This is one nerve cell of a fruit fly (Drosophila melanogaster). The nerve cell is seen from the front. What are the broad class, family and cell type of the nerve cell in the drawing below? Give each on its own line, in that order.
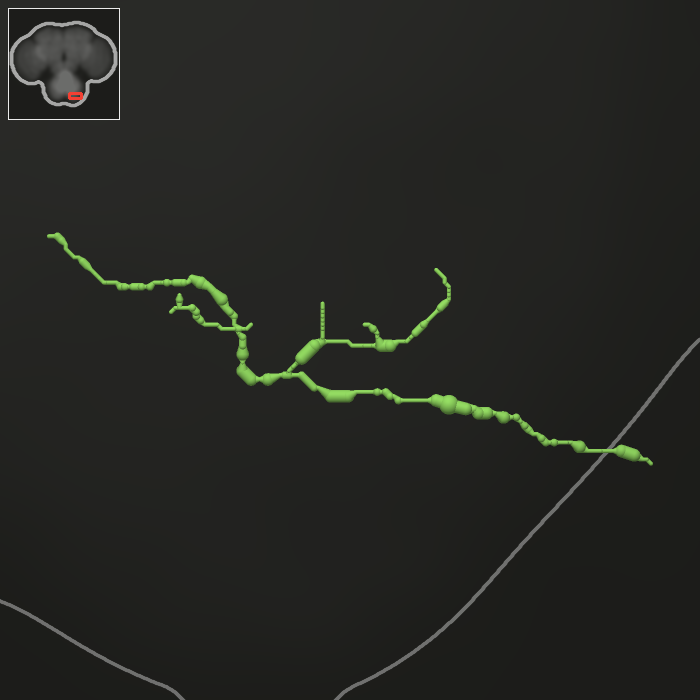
sensory neuron entering the nerve cord
class mechanosensory tactile
SNta29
